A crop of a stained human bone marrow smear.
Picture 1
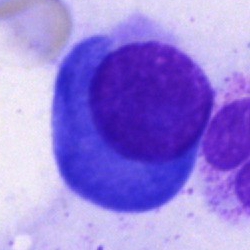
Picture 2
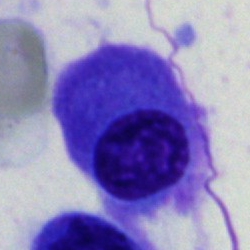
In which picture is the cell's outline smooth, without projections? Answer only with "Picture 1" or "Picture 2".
Picture 1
